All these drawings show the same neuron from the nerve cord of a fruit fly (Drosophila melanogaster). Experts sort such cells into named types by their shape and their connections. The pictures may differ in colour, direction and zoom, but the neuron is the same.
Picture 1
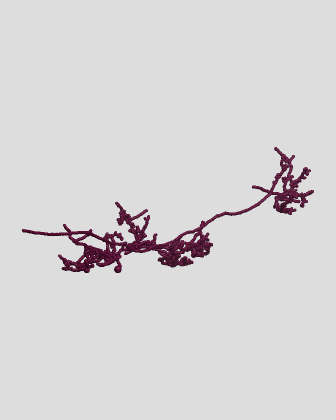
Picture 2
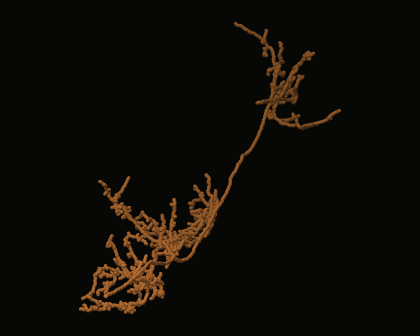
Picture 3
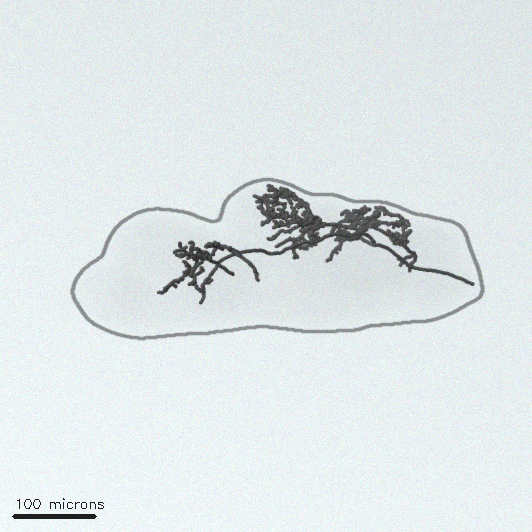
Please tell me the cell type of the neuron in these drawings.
AN05B105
